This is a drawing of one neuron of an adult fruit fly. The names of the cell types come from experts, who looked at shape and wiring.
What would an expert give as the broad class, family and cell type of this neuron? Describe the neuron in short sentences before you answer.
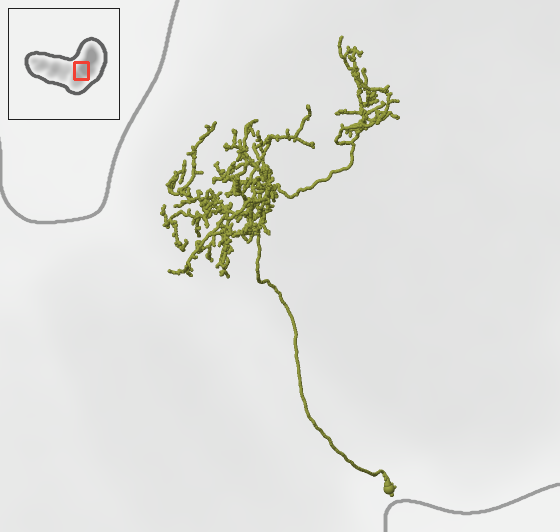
Dozens of branch ends can be seen. In this view it is taller than it is wide. It is a central-brain intrinsic neuron. The family is hemilineage LHa2. The cell type is CB2133.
